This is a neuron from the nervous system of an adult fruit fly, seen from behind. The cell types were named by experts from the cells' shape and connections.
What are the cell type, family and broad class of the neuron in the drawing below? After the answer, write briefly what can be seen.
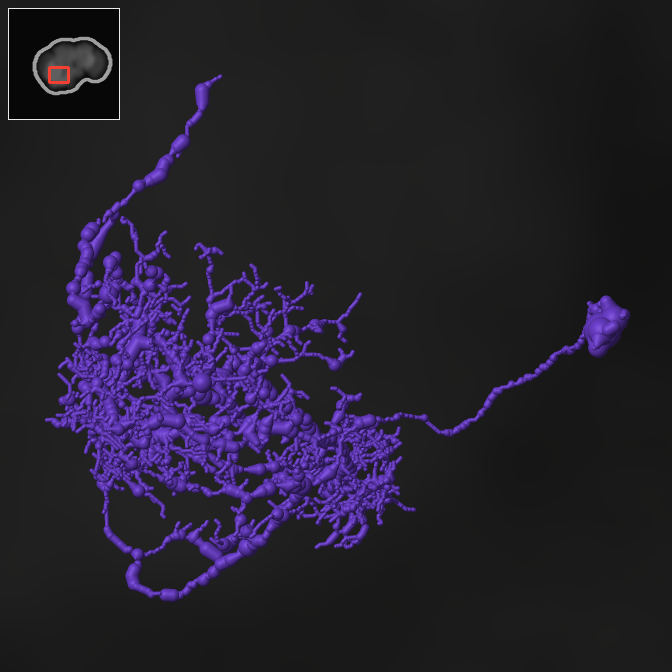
Its cell type is IN09A013. The family is hemilineage 09A. Its broad class is nerve-cord intrinsic neuron. The picture shows more than a hundred branch ends. In this view it is about as wide as it is tall.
